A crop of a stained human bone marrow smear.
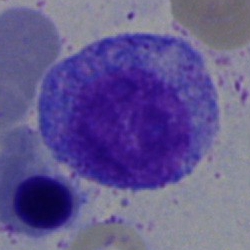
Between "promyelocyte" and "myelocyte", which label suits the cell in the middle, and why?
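This cell is a promyelocyte, not a myelocyte. Its outline is roughly round, with a slightly uneven, fuzzy edge. Within the nucleus the chromatin is finely granular and evenly spread, with no coarse dark clumps. No clear vacuoles appear in the cytoplasm. The picture is slightly blurred, which softens fine detail in the nucleus.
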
